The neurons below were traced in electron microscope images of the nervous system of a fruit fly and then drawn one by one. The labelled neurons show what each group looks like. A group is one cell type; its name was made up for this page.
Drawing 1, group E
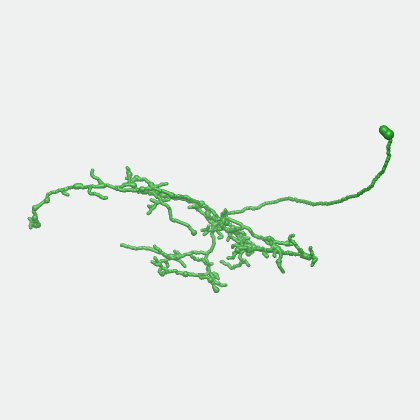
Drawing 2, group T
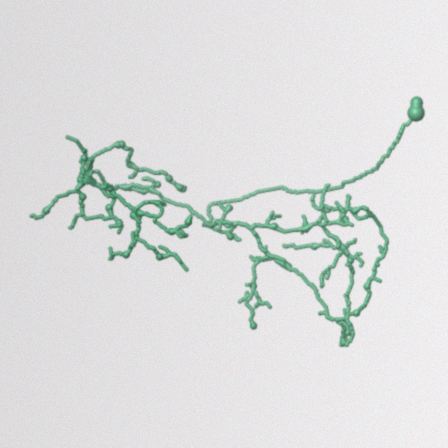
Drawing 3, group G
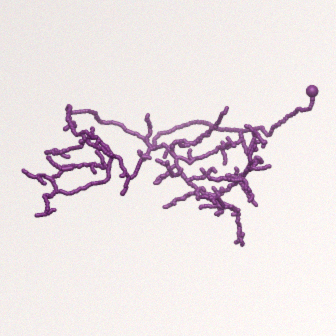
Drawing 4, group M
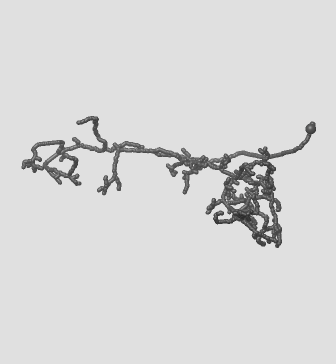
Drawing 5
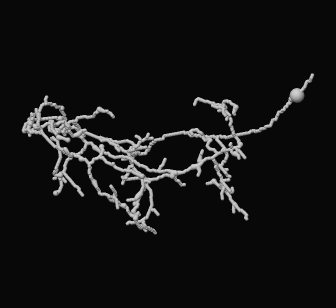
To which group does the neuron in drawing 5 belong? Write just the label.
group T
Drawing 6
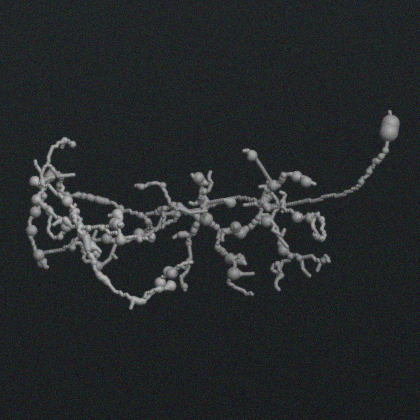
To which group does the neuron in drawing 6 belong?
group T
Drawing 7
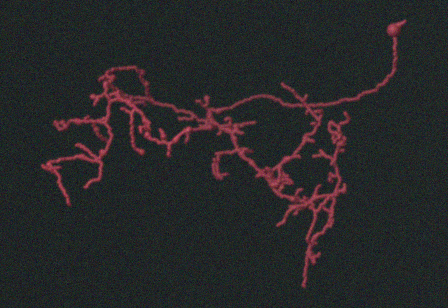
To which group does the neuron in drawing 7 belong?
group G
